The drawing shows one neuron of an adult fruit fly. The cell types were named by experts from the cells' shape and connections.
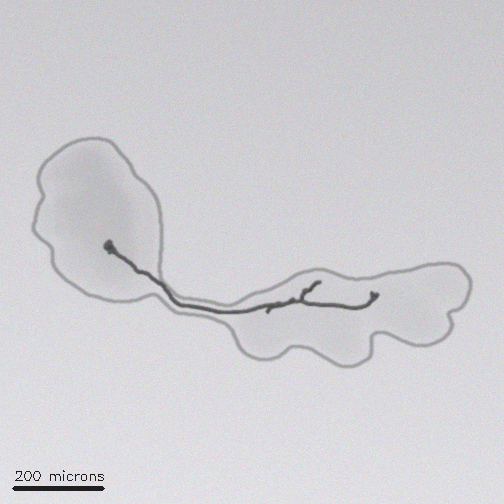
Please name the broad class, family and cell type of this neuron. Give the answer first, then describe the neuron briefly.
It is a sensory neuron ascending to the brain. Its family is called class mechanosensory proprioceptive. The cell type is SApp10. No cell body is drawn. From left to right in the picture it spans about 600 microns.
